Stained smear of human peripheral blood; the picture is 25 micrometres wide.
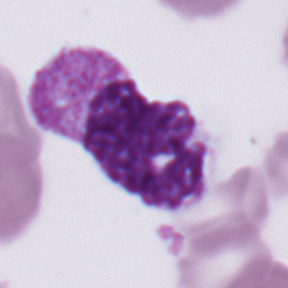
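Segmented neutrophil, with its dark purple mass over on the right showing a lumpy, scalloped outline. That mass is stained deep purple and looks coarsely clumped, and there's a small clear gap in its lower middle. The upper left part of the cell is a paler, pinkish-purple area.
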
